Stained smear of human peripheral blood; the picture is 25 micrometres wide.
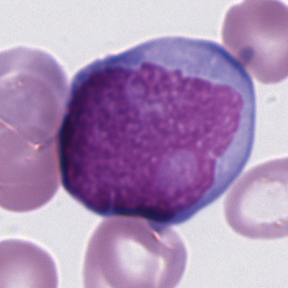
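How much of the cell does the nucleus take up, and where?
Most of it, set toward the left side.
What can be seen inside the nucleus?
A pale round nucleolus in its lower right part.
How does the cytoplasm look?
Blue, deepening toward the cell edge, within a smooth, roundish outline.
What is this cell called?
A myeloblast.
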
